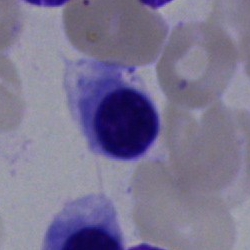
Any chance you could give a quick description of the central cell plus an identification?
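Look first at the outline: it is irregular and angular, not smoothly round. The nucleus sits off-centre, toward the right side of the cell. Its chromatin is dense and stains dark purple, and no nucleolus stands out distinctly. The cell is an erythroblast.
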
